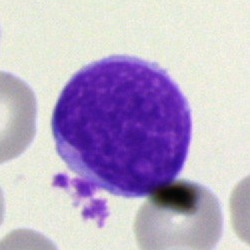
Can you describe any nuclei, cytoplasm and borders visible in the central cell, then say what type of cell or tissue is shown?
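In outline the cell is round, nearly circular, with a smooth surface lacking projections. Cytoplasm is visible only as a thin crescent at the lower left edge, and it contains no granules. The cell is a blast.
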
